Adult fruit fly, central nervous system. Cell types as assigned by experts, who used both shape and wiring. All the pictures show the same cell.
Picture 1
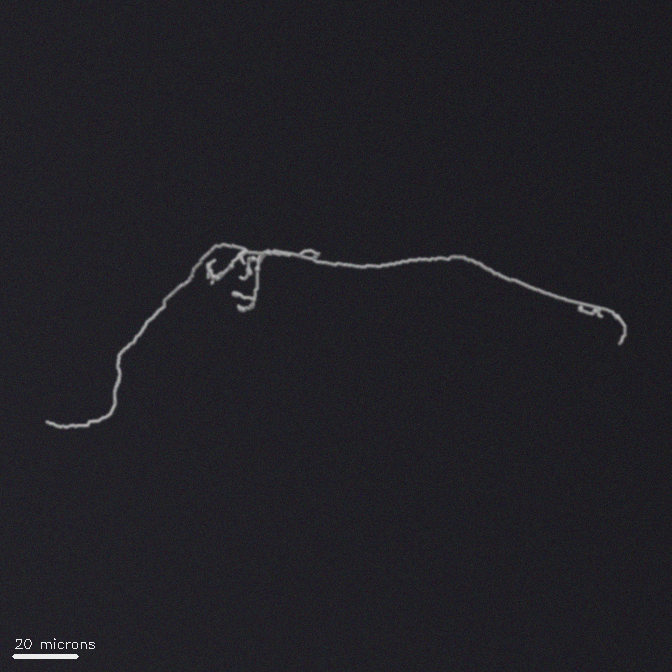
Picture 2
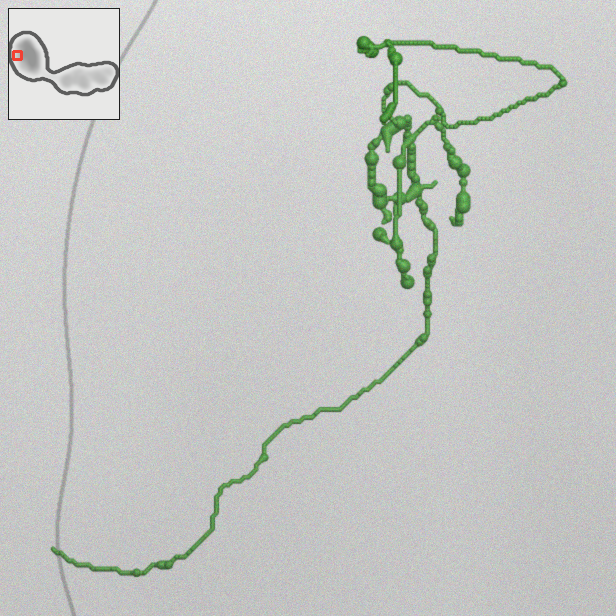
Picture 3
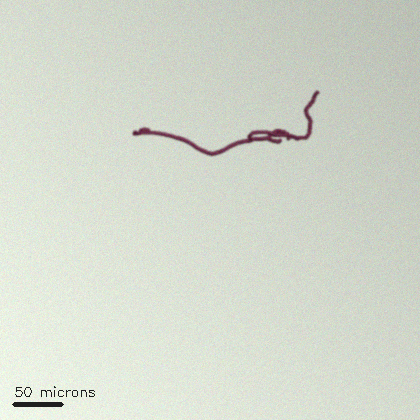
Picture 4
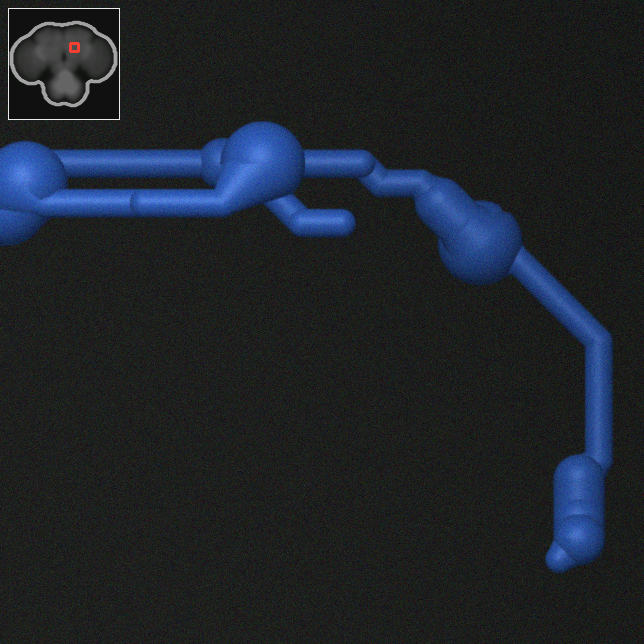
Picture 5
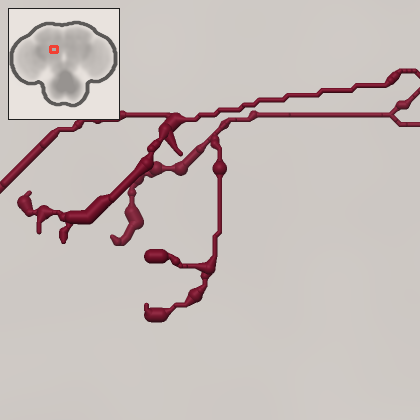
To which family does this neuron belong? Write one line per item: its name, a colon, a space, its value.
family: class olfactory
